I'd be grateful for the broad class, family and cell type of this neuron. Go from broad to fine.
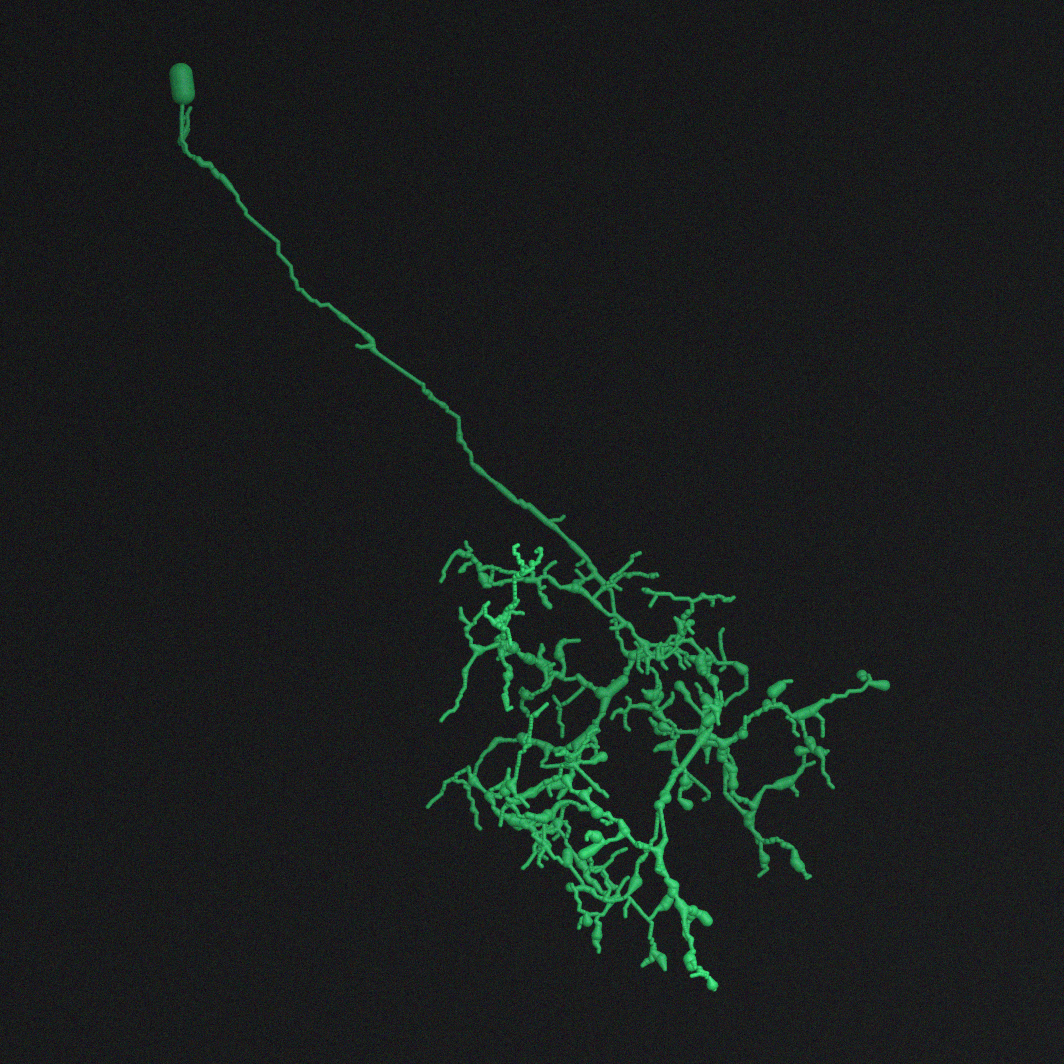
nerve-cord intrinsic neuron; hemilineage 13B; IN13B042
